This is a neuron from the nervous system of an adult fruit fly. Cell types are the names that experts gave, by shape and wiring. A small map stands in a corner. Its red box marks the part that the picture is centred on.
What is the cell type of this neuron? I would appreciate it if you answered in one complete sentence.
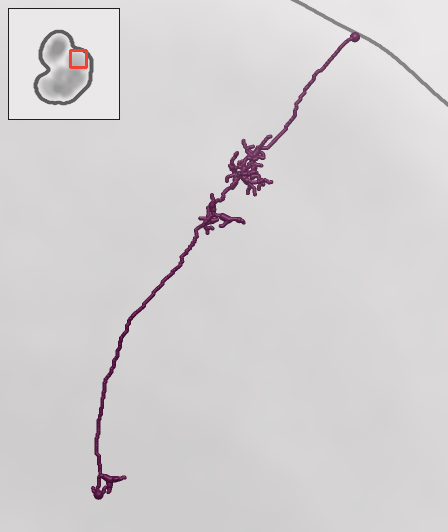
Within the cell type Tm20 sits this neuron.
